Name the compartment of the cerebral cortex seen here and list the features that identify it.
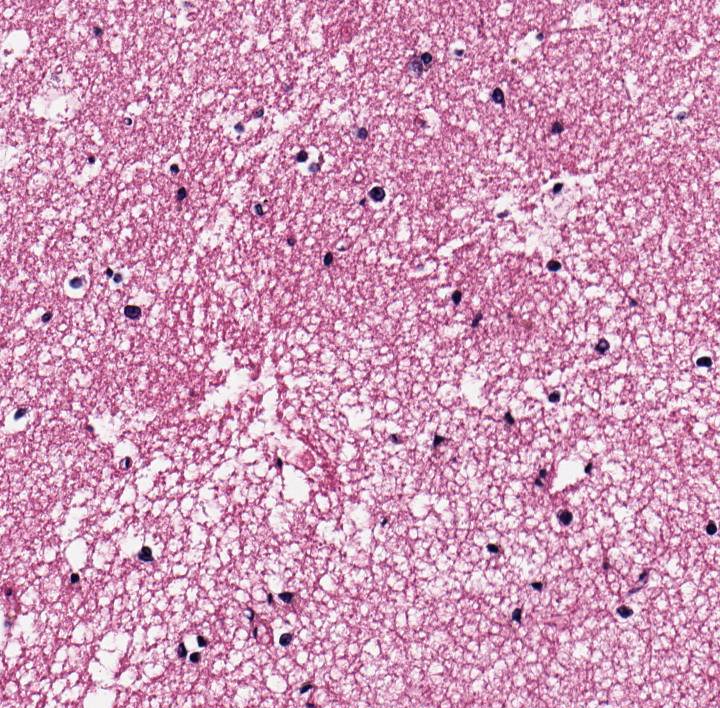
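The verdict is white matter, after four checks. First, the whole field is a pink, finely fibrillary matrix, with no epithelium or glands. Second, many small, clear, round vacuoles riddle that matrix.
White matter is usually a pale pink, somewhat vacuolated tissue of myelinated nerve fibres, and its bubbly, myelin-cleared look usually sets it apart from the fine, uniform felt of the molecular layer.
Third, the nuclei are small, round, dark and evenly stained.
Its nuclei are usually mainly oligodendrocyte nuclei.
Fourth, they are sparse, lying singly and widely spaced.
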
